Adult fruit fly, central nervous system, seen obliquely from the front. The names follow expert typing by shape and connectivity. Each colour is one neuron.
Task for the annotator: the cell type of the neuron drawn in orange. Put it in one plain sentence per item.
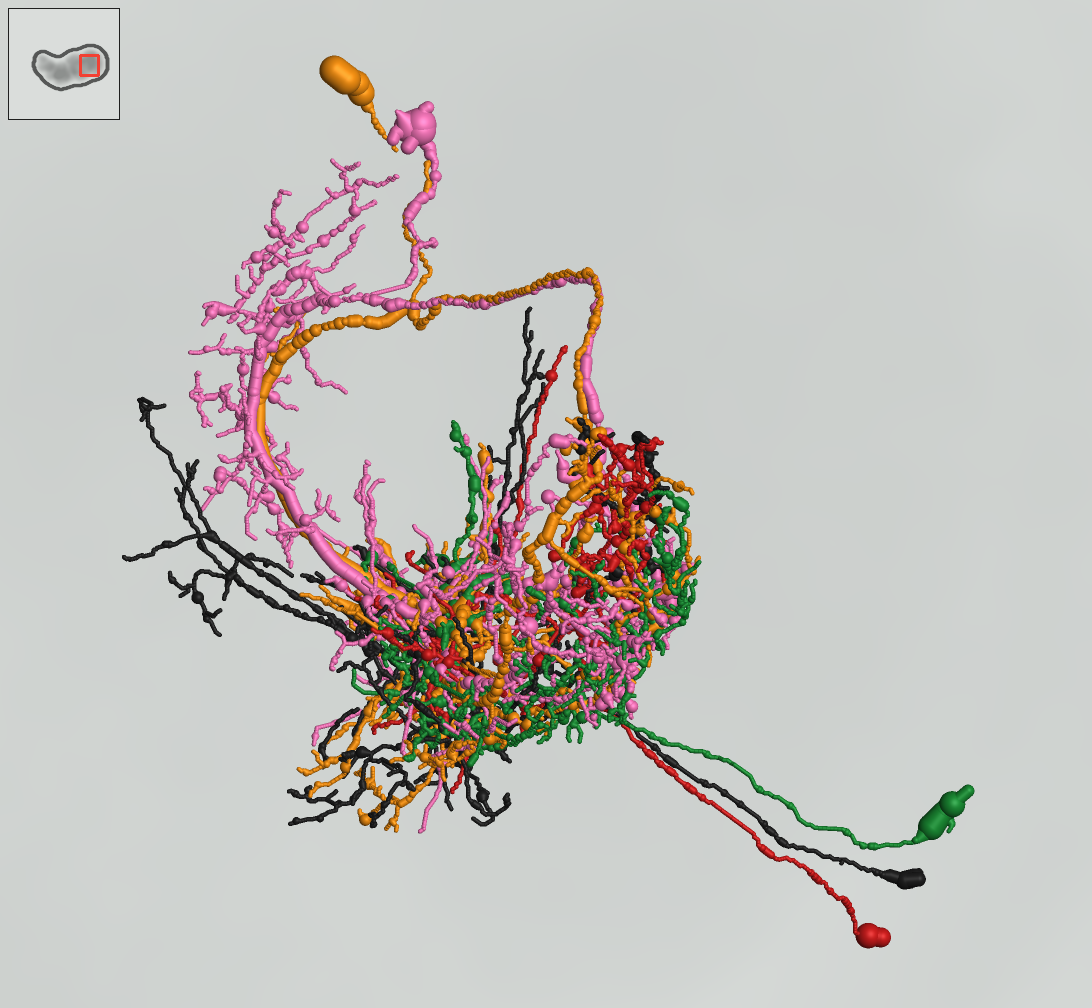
The cell type is WED122.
